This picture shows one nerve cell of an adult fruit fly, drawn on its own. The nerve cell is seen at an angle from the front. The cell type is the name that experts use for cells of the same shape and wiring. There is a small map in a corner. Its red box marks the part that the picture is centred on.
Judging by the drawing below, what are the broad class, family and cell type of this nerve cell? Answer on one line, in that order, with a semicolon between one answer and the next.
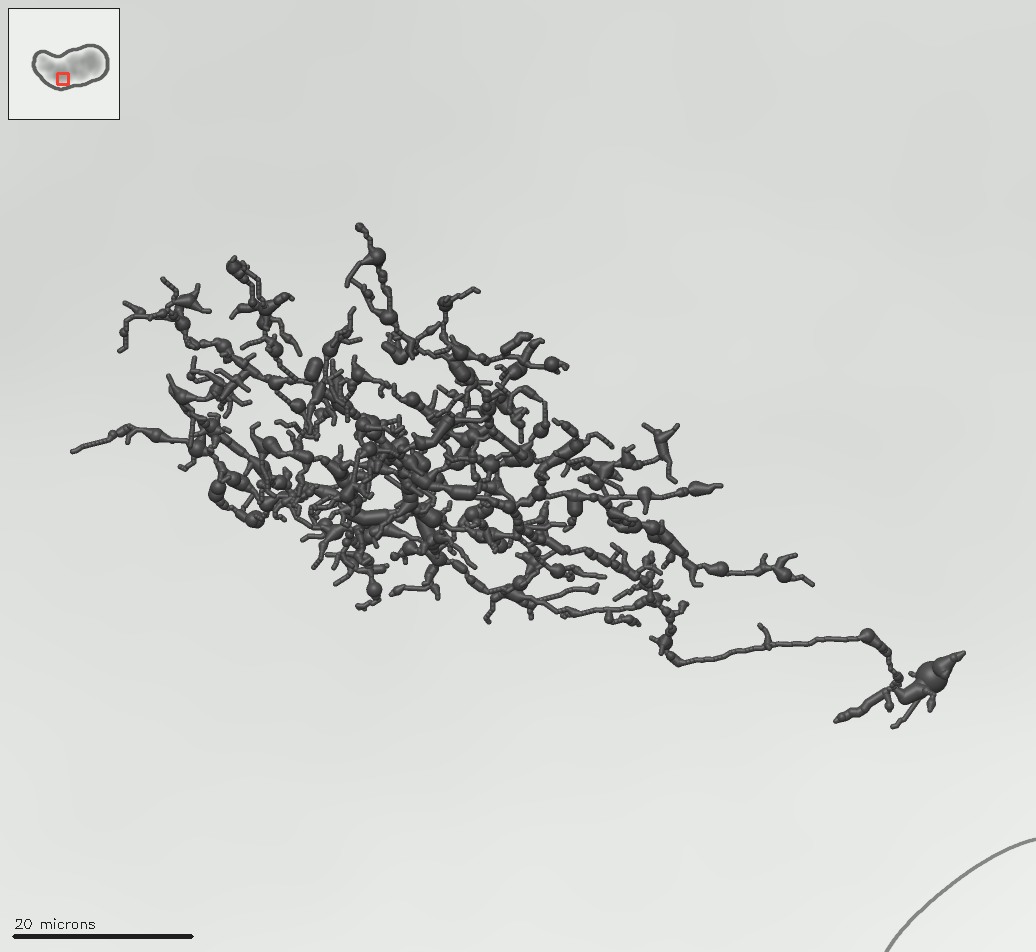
optic-lobe intrinsic neuron; Pm; Pm9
